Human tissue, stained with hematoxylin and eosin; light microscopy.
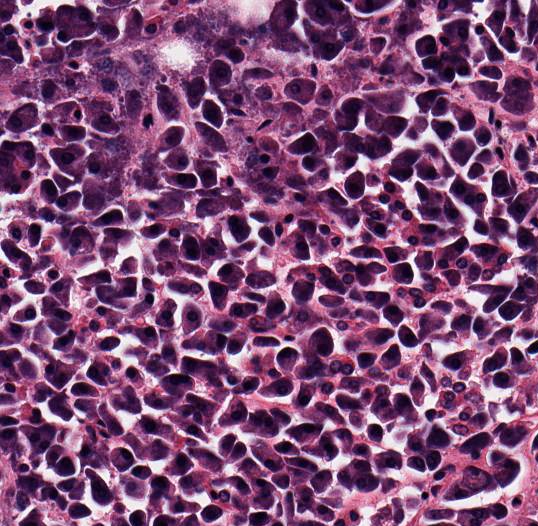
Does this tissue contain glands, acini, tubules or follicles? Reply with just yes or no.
No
